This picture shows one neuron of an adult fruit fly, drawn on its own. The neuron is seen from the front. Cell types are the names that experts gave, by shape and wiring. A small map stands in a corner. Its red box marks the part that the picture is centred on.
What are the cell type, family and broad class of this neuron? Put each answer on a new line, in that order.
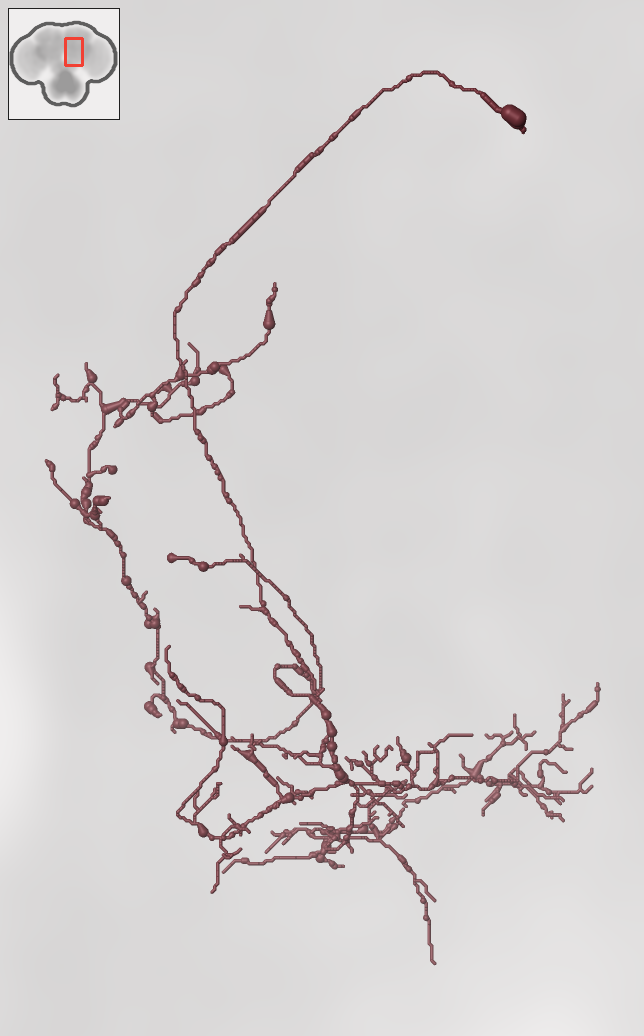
SAD009
hemilineage WEDd1
central-brain intrinsic neuron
